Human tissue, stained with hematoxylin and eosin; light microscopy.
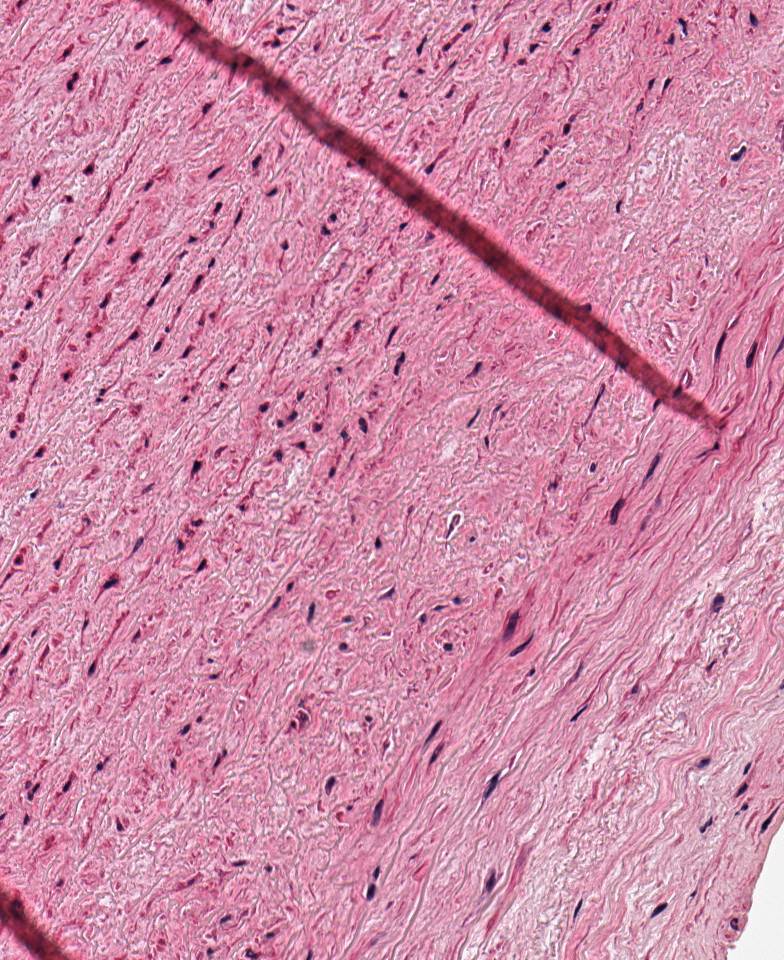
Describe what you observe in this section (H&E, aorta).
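First, the nuclei are dark, elongated and spindle-shaped, lying singly and well apart. Second, in the left and central part, fibres and nuclei are aligned in parallel rather than haphazardly. Third, the matrix between the cells there is pink and finely fibrillar, with small pale clefts. Finally, the whole field contains no fat cells and no open vessel lumens.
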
